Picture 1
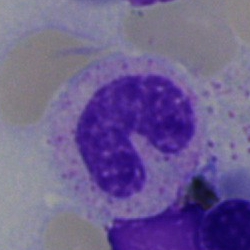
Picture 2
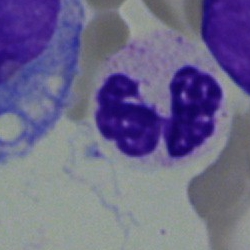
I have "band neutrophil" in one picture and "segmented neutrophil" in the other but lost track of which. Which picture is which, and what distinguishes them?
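Picture 1 shows the band neutrophil, and picture 2 the segmented neutrophil. Looking at picture 1, the nucleus is one thick curved band, shaped like a horseshoe, with its open side toward the lower right. In picture 2, though, the nucleus is split into two lobes lying side by side, and the chromatin is dark purple and coarsely clumped.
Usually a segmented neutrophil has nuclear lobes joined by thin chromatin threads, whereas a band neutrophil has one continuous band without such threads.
Both carry granules: small pinkish-purple ones scattered through the pale, plentiful cytoplasm of picture 1, fine pinkish-violet ones in picture 2. The cell in picture 2 is roughly round with a smooth edge.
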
